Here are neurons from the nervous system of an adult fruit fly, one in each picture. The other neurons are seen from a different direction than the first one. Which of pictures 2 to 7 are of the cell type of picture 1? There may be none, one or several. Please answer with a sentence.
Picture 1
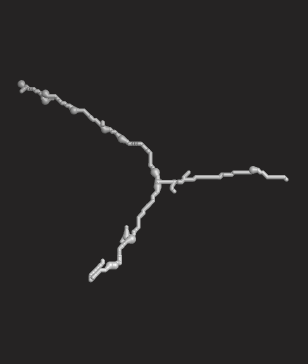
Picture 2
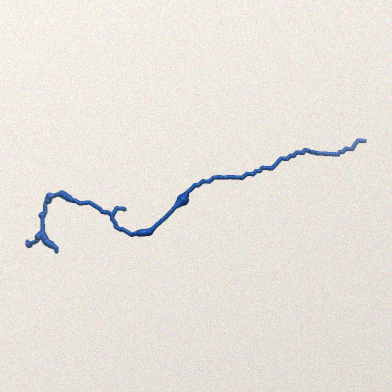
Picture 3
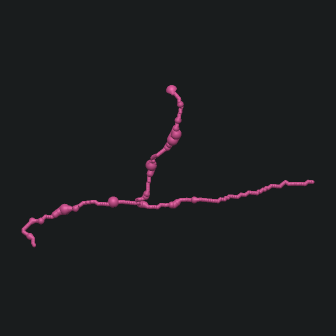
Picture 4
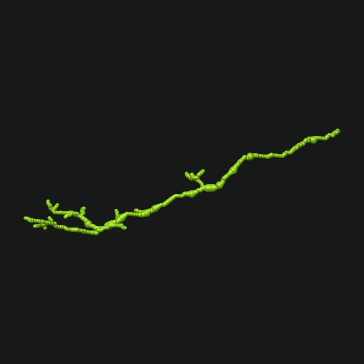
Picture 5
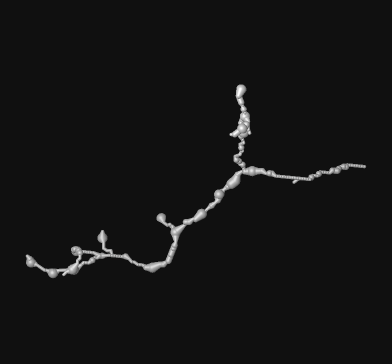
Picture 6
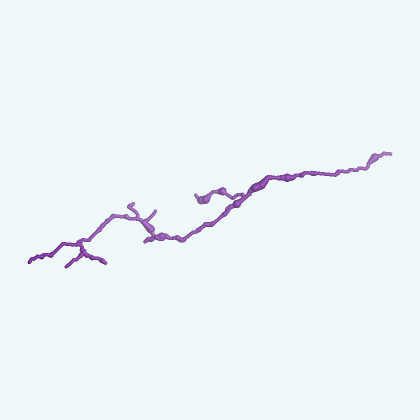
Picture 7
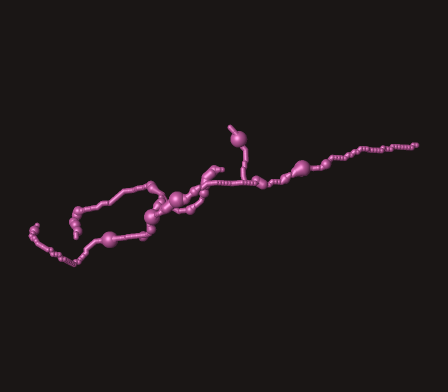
Picture 2, picture 3, picture 4, picture 5 and picture 6 are of the same cell type.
